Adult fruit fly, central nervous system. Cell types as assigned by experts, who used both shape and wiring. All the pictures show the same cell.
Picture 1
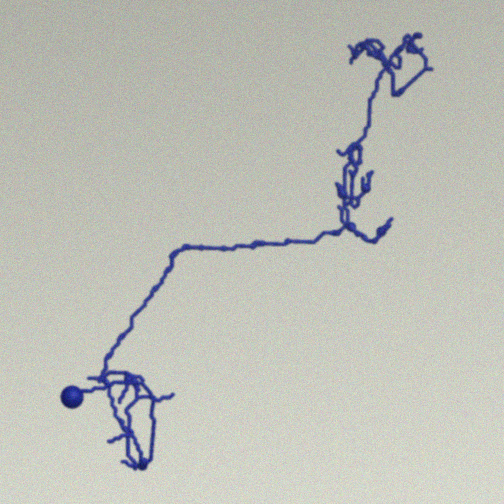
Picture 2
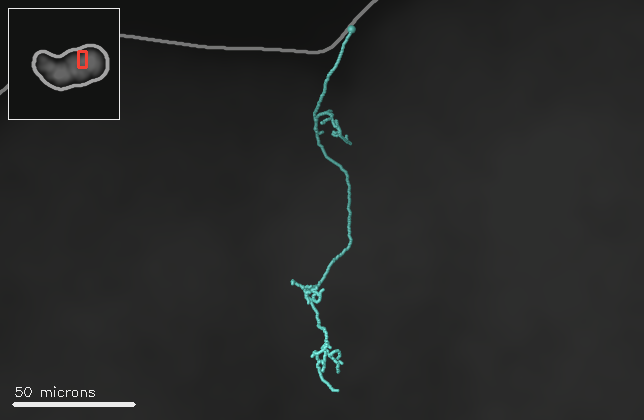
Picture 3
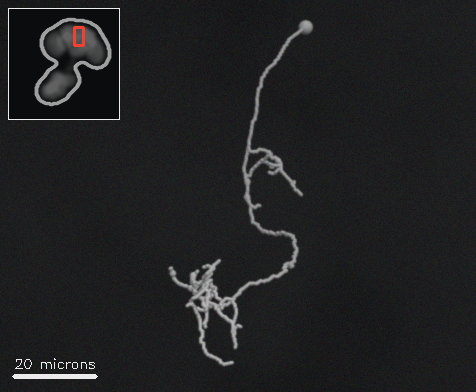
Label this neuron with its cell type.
PFNp_b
